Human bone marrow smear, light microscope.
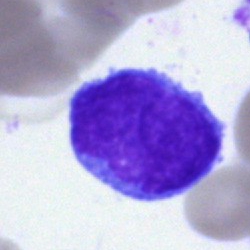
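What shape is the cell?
Roughly round, with a slightly bumpy edge along the top.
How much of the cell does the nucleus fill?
Most; the cytoplasm is a thin rim, clearest along the lower left.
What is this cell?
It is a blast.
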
